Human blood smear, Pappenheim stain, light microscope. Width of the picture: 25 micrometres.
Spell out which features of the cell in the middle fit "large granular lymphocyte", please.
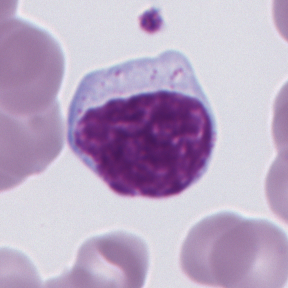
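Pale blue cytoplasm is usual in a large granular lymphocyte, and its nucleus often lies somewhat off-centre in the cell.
Both fit here: the cytoplasm is pale blue, and the nucleus lies toward the bottom of the cell, with most of the cytoplasm above it and only a thin rim at the bottom. A few small reddish-purple granules are scattered in the cytoplasm, and the chromatin is dark purple and coarsely clumped.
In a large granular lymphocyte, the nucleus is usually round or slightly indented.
That does not fit this cell, whose nucleus is oval in outline and about 12 by 9 micrometres. The cell is about 13 micrometres across, and the nucleus fills about 70% of its area.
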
